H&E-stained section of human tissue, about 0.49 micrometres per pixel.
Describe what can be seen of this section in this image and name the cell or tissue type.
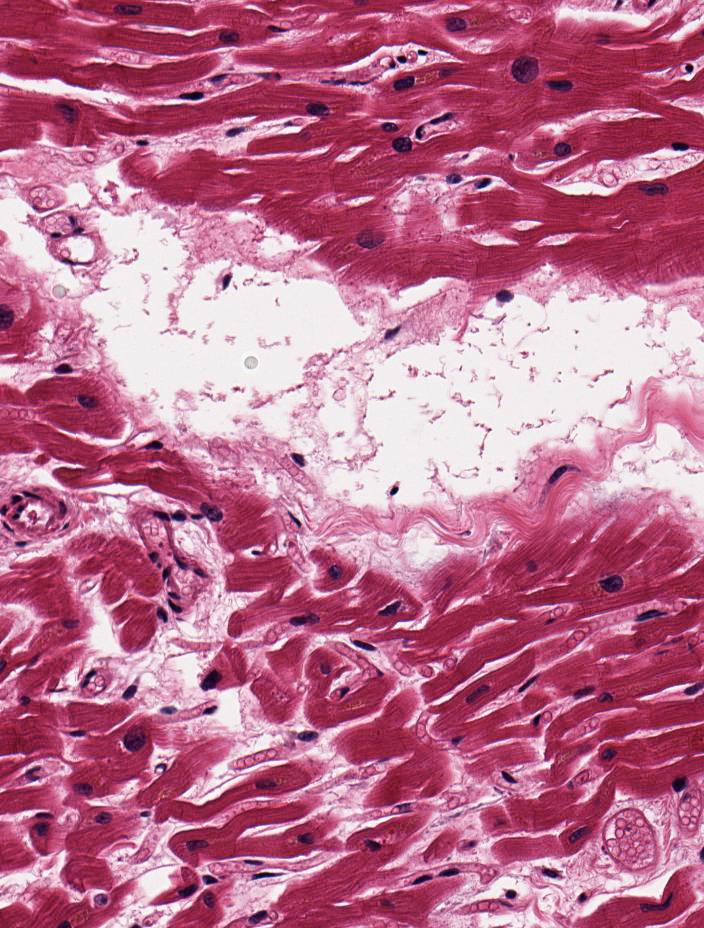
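Muscle fibres are deep pink; many branch and join neighbours. Upper fibres run lengthwise; many lower left ones are cut across or obliquely. A small vessel, its wall of concentric nuclei, sits at the left edge just below the pale band. Left ventricle of the heart.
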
